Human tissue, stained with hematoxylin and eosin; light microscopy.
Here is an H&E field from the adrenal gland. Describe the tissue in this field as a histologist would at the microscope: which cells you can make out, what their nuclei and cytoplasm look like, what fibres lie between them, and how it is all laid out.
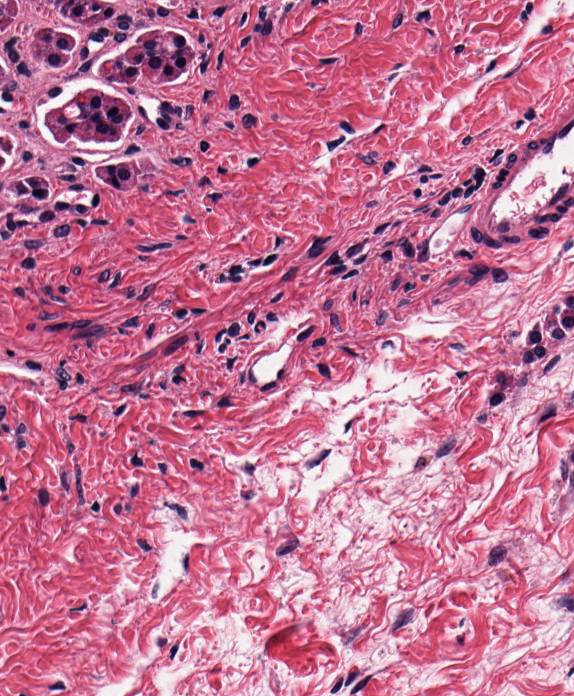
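It's mostly pink collagenous stroma, with just a small epithelial bit at the top left. There, in the upper left corner, sit small rounded clusters of epithelial cells with round dark nuclei and pink cytoplasm. Lower right, the stroma gets looser and paler, wispy fibres with empty gaps between.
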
